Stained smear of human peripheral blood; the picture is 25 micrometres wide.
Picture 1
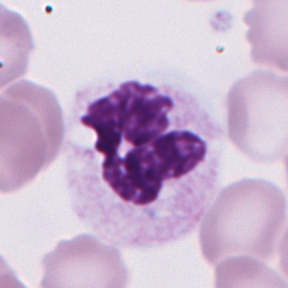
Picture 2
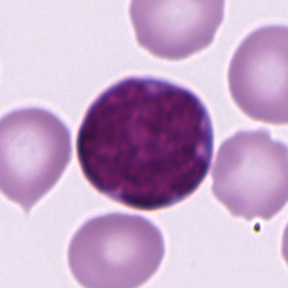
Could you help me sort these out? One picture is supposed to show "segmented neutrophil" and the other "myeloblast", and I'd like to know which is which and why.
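Picture 1 is the segmented neutrophil, and picture 2 is the myeloblast. Start with picture 1: the cell is roughly round, and its nucleus is divided into lobes, with a small clear gap between them near the middle. Its chromatin is dark purple and coarsely clumped, and no nucleoli show in it.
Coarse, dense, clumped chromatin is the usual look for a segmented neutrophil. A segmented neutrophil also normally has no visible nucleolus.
Its cytoplasm is abundant and pale pinkish-lilac, holding fine, faint granules of the same tint.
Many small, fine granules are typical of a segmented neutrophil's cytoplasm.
Now turn to picture 2: the nucleus is round, about 11 micrometres across in a cell of about 12 micrometres, and it fills about 90% of the cell's area.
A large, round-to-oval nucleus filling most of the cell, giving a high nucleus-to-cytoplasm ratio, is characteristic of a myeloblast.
What cytoplasm there is forms only a very thin rim at the edge of the nucleus, with no distinct granules in it.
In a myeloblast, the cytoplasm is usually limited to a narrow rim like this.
No distinct nucleolus can be made out, no vacuoles are present, and the edge is smooth and even all the way round, with no projections or hair-like processes.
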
